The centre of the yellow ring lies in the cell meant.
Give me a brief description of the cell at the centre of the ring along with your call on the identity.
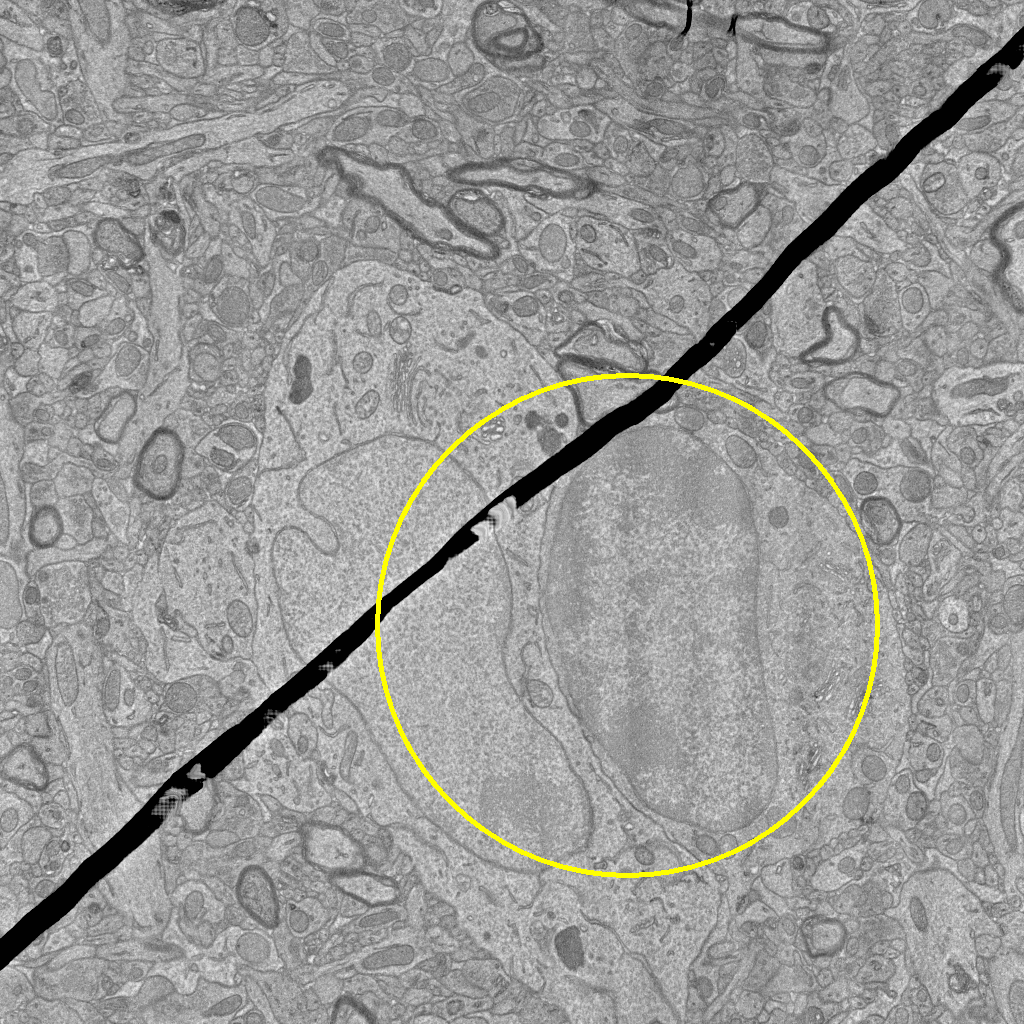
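Looking first at the nucleus: an elongated oval, its long axis running roughly top to bottom, lying entirely inside the ring. Its outline stays smooth, with no deep infoldings. The chromatin is patchy, darker clumps scattered through paler nucleoplasm. So this is an oligodendrocyte.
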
